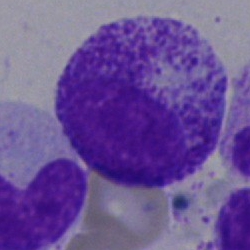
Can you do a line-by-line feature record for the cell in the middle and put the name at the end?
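Outline: round and smooth
Cytoplasm, upper right: pale lilac-grey between the granules
Granules: many, coarse, dark purple
Nuclear edge: blurred by overlying granules
Name: promyelocyte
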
